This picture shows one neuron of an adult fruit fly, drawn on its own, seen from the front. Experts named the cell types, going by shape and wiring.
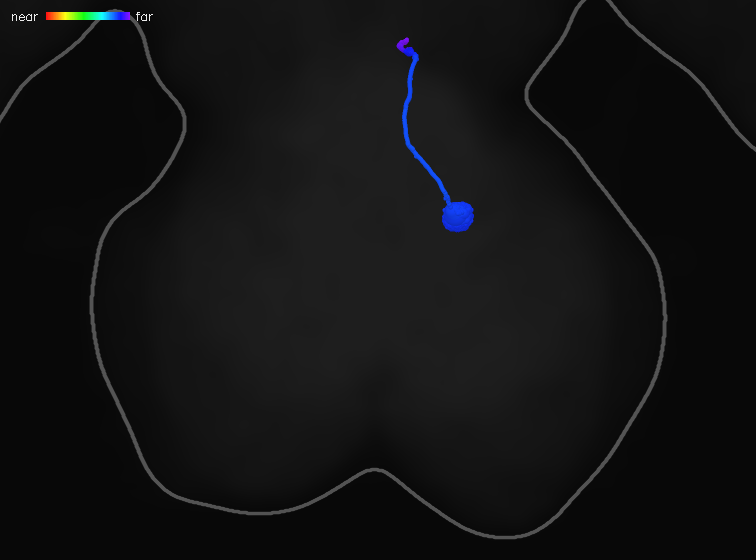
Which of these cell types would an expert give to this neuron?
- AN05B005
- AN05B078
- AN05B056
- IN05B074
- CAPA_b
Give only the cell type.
CAPA_b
